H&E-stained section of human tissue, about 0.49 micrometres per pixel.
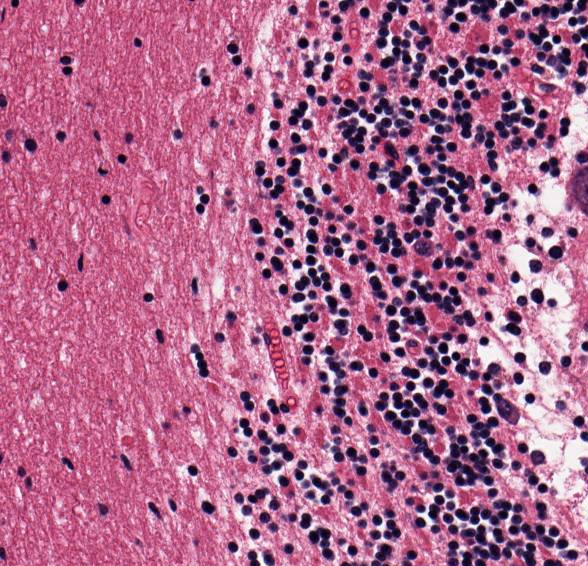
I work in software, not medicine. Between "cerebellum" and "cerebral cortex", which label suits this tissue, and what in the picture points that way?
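Cerebellum, not cerebral cortex. On the left lies a pale pink, finely fibrillary zone with sparse small dark nuclei; on the right, a dense zone crowded with small round dark nuclei with very scant cytoplasm.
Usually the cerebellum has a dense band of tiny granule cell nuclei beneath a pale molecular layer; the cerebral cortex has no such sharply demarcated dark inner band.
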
